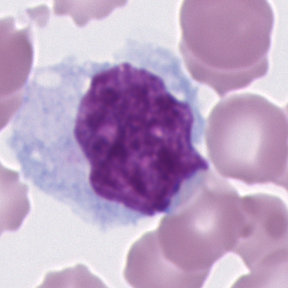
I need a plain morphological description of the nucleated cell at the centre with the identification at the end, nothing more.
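Off-centre, toward the right side of the cell, sits the nucleus. Abundant pale blue-grey cytoplasm forms a broad rim, widest on the left. A small clear oval space lies in the cytoplasm at the upper left. The cell is a hairy cell.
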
